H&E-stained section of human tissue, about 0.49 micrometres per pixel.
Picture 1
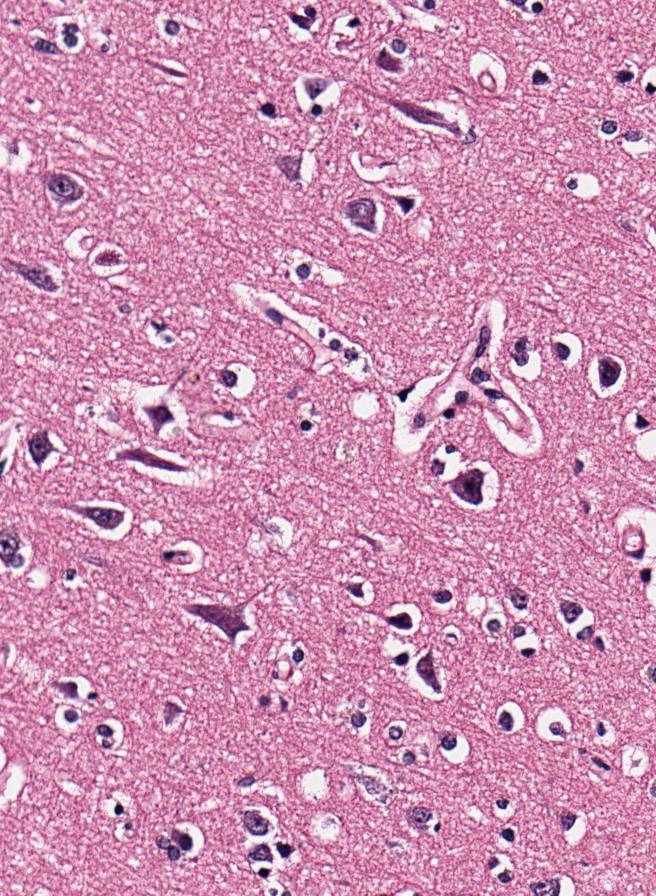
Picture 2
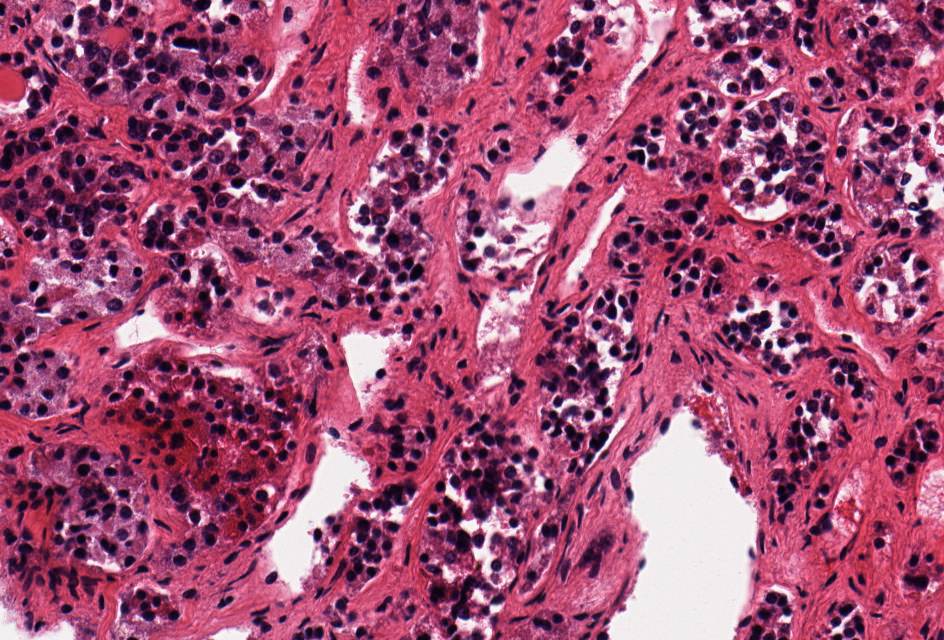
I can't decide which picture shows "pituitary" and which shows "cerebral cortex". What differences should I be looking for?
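Let's take the cerebral cortex first: that's picture 1, with the pituitary in picture 2. The cortex background is a finely fibrillary, slightly vacuolated pink matrix, with no epithelium or glands anywhere. Scattered through it are large neurons with angular, triangular cell bodies and pale round nuclei containing a dark nucleolus, and many smaller cells with small, round, dark nuclei and scant cytoplasm, some close beside the neurons.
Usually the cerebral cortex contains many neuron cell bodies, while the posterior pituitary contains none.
The pituitary looks quite different: its cells sit in rounded nests and cords parted by bands of pink fibrous stroma, with small, round, darkly stained nuclei and, in many, pale, finely granular purple cytoplasm.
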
